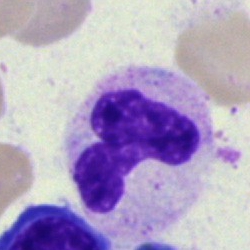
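Segmented neutrophil, central cell, stained human bone marrow smear. Outline round and smooth. Curved nucleus, concave side facing lower right of cell. No nucleoli visible. No cytoplasmic vacuoles.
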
